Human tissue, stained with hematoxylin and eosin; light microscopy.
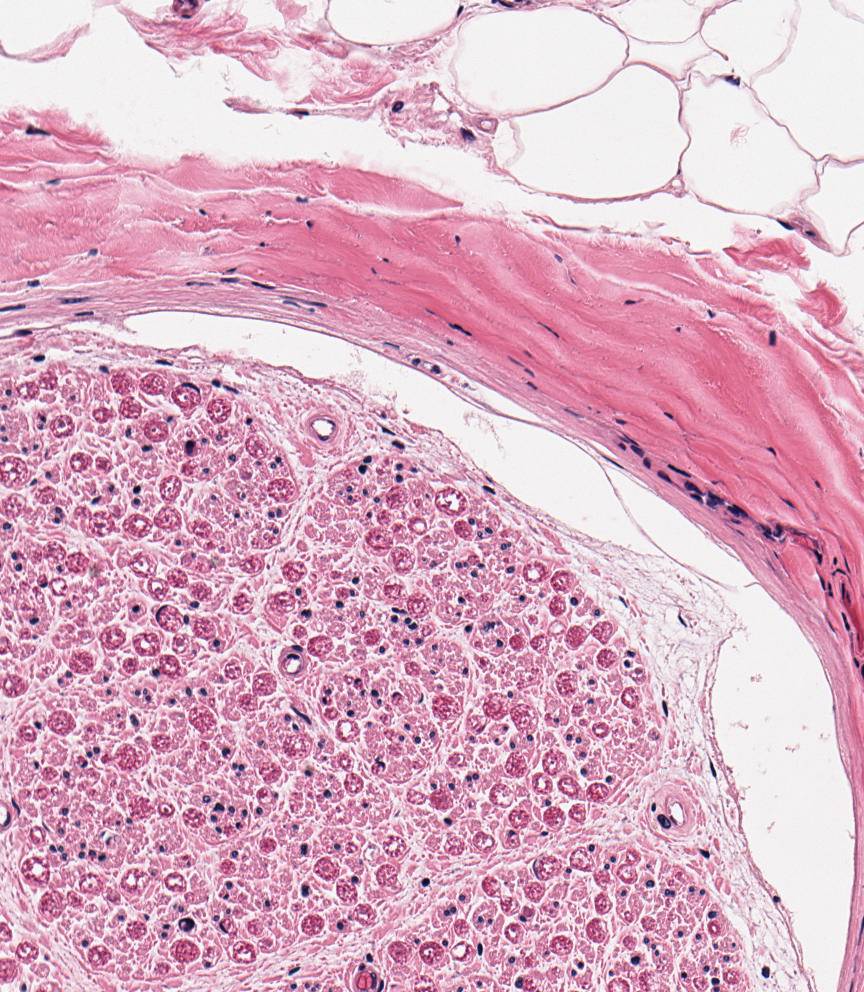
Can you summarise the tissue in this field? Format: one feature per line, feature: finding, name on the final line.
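Bundle: large and rounded, cut across, lower left
Fibres: many small round profiles, each a pink centre in a paler ring
Septa: thin and pale, splitting it into irregular smaller groups
Nuclei: small, dark, scattered singly between the profiles
Name: tibial nerve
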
